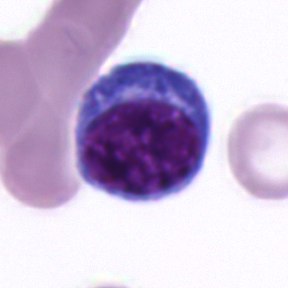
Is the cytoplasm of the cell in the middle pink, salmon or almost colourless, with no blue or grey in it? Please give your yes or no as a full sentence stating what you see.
No, there is a deep or dark blue colour in the cytoplasm of this cell.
